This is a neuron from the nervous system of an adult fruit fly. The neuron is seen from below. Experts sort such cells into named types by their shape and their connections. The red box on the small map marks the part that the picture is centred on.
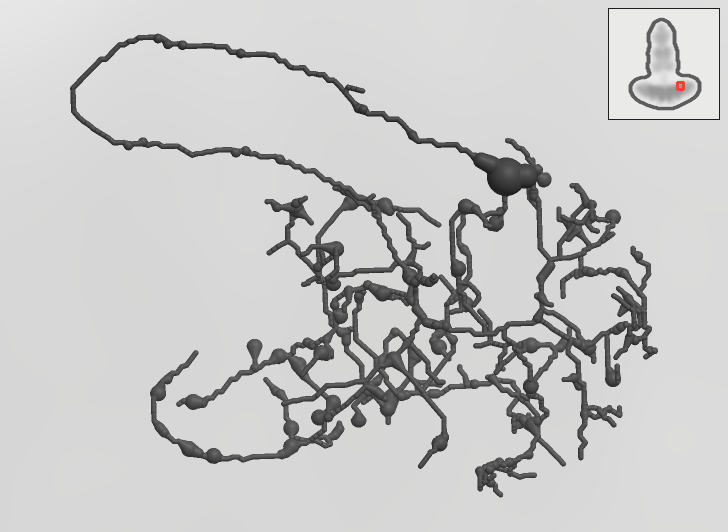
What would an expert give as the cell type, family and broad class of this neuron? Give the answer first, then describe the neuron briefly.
Its cell type is CB1247. Its family is hemilineage LHp1. Its broad class is central-brain intrinsic neuron. Dozens of branch ends can be seen. In this view it is wider than it is tall.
